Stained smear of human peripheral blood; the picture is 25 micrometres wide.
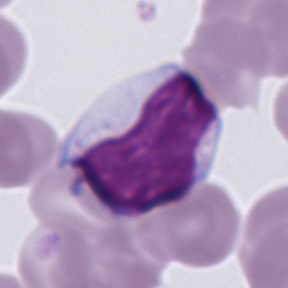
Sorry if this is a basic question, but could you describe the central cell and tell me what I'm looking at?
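Angular and irregular, the edge of this cell is not round. Its nucleus fills most of the cell. The greater part of the cytoplasm lies as a crescent on the upper left side of the nucleus, and no coarse coloured granules appear in it. The cell is a large granular lymphocyte.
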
